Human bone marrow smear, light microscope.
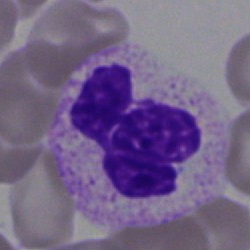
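Segmented neutrophil, stained human bone marrow smear, light microscope. Outline smooth and round. Nucleus divided into three connected lobes; no nucleoli seen. Fine violet granules scattered evenly through the cytoplasm.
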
